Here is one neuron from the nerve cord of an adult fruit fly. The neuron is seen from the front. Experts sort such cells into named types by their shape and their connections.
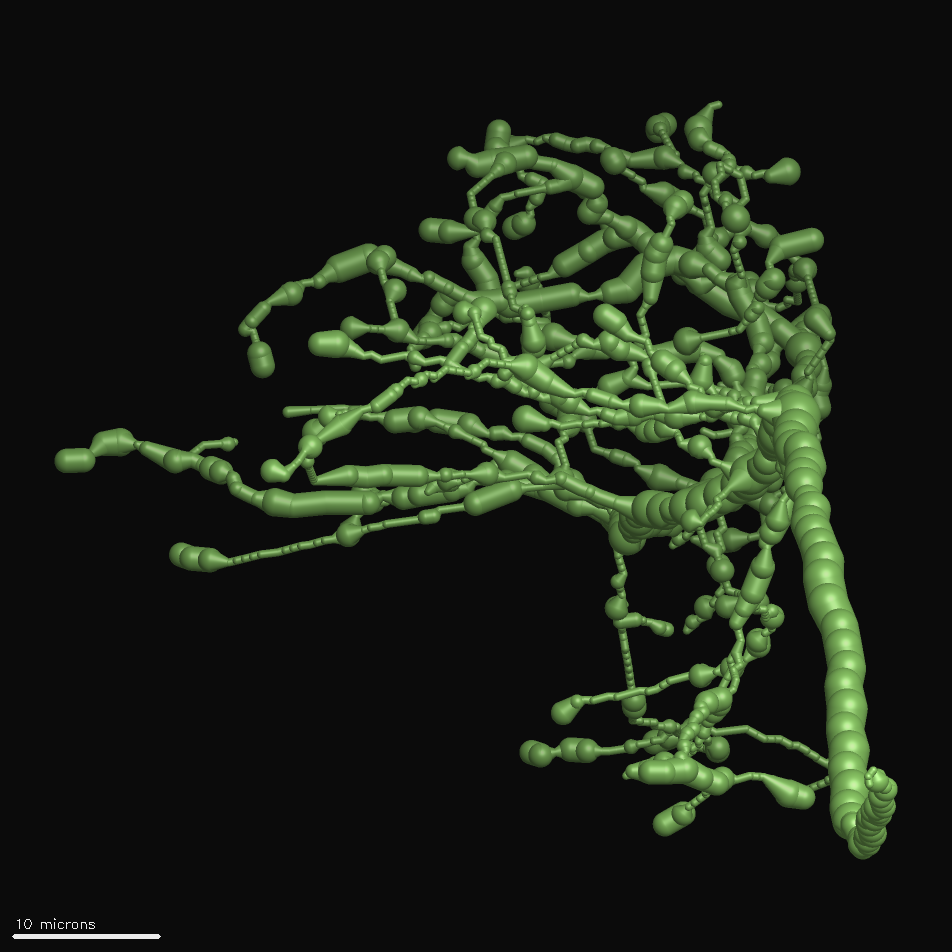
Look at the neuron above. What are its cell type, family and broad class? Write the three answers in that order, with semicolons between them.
DNa04; hemilineage WEDd1; descending neuron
